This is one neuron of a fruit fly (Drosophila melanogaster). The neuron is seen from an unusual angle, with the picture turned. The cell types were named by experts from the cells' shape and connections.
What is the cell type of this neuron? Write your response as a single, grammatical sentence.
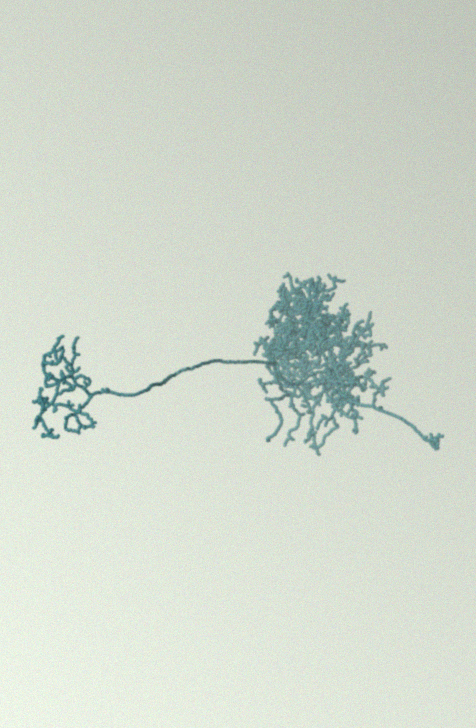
This neuron is assigned to the cell type AVLP577.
